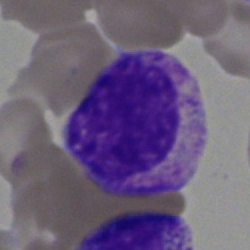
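Myelocyte, checked feature by feature: the nucleus sits toward the left side of the cell, and its chromatin is dark purple, mottled with small lighter patches. The cytoplasm forms a crescent along the right and lower side of the nucleus and contains fine purple granules.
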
